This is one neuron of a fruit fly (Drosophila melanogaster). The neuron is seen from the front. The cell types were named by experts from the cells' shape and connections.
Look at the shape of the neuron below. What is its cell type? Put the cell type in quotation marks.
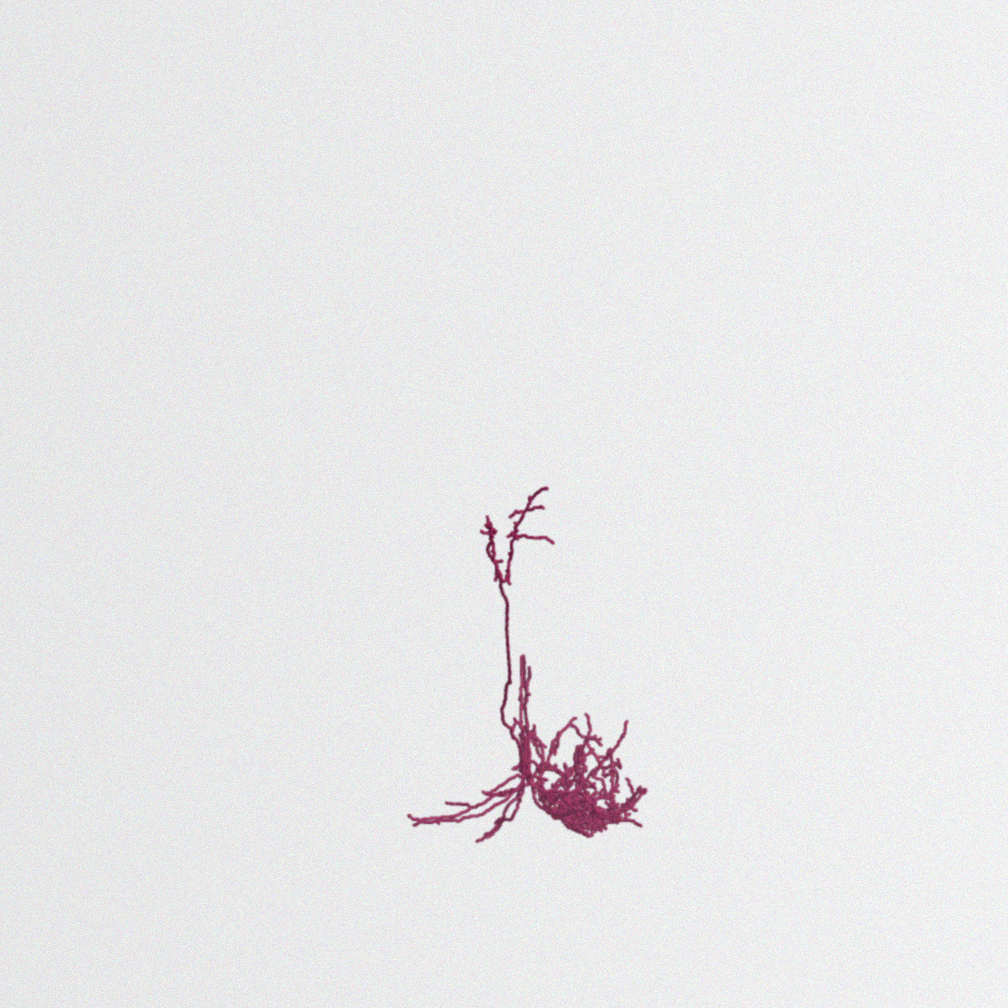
"AN05B100"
